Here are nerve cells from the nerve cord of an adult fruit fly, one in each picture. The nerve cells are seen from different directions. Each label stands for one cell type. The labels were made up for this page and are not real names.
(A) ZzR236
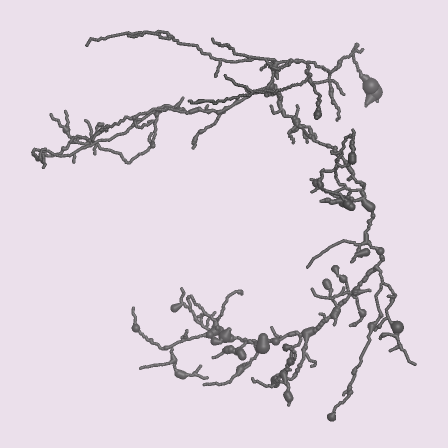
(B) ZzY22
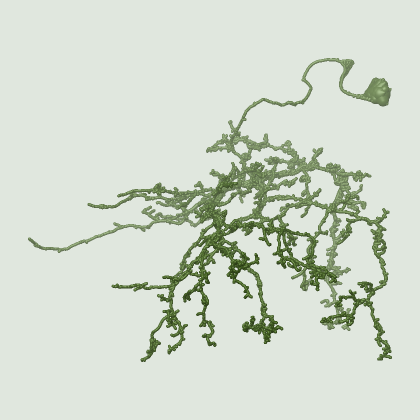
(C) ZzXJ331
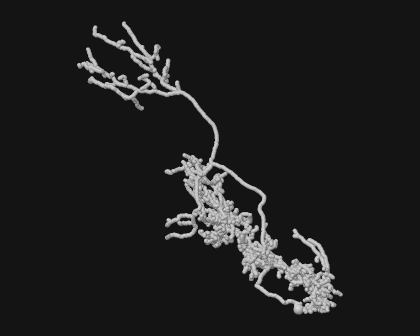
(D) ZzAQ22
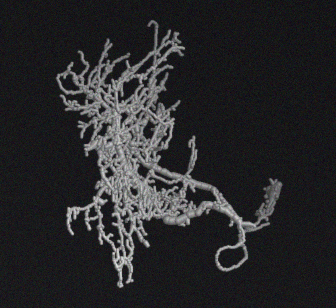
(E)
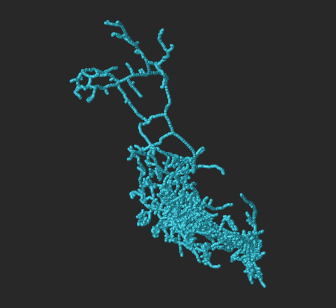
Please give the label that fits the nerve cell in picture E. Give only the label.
ZzXJ331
